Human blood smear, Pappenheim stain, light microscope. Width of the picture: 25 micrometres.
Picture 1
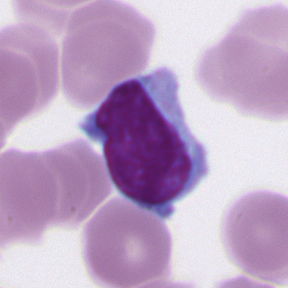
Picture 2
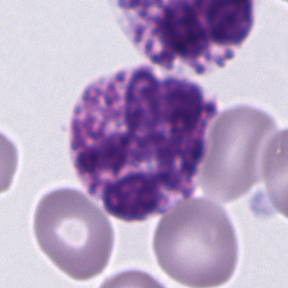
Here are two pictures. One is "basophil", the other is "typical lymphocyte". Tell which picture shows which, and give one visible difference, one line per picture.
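Picture 1: typical lymphocyte. The cytoplasm shows no distinct granules.
Picture 2: basophil. The cytoplasm holds many coarse dark purple-blue granules.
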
